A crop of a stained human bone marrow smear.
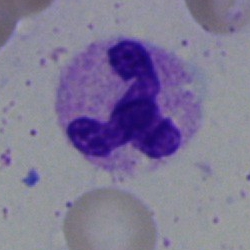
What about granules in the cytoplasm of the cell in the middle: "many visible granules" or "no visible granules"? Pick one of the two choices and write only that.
Many visible granules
